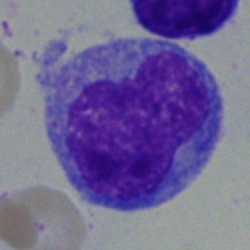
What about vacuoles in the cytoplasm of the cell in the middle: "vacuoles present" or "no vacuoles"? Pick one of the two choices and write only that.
No vacuoles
